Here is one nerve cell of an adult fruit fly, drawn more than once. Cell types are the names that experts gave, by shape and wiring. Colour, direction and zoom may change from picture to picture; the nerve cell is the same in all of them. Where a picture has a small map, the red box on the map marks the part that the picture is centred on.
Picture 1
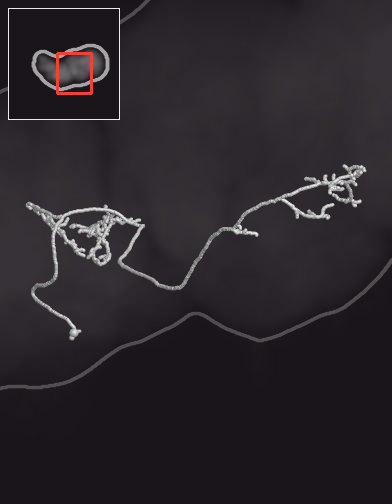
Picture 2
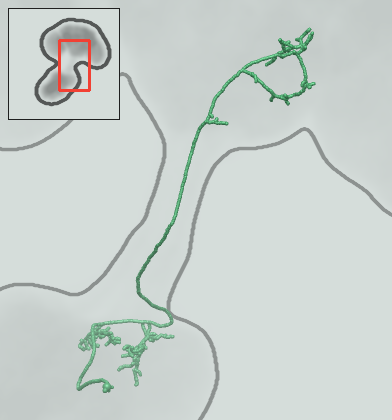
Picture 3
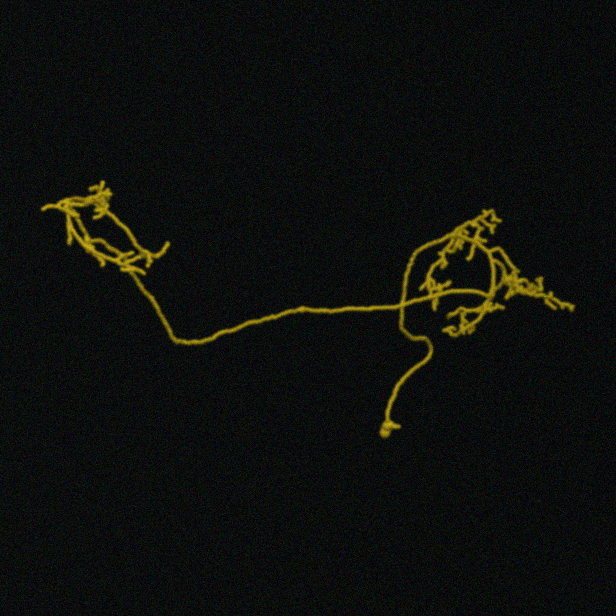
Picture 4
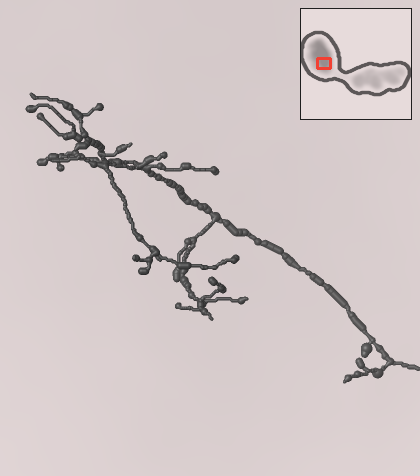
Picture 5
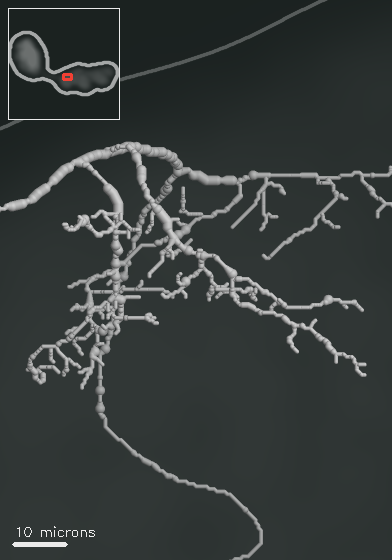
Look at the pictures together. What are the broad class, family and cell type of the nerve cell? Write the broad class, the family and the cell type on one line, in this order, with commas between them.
ascending neuron, hemilineage 02A, AN02A025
